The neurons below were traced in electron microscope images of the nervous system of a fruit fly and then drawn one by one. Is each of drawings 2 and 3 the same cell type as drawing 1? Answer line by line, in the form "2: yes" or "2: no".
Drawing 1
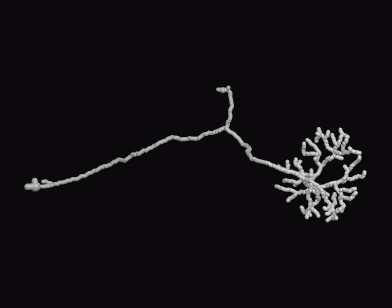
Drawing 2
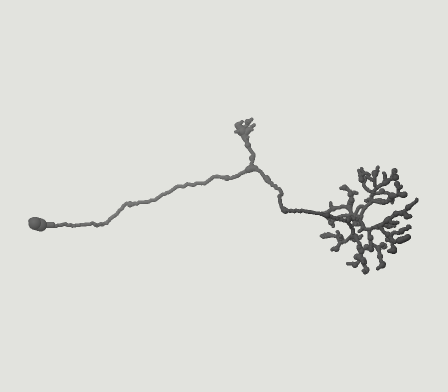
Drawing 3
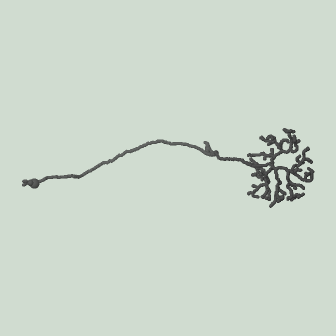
2: yes
3: no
